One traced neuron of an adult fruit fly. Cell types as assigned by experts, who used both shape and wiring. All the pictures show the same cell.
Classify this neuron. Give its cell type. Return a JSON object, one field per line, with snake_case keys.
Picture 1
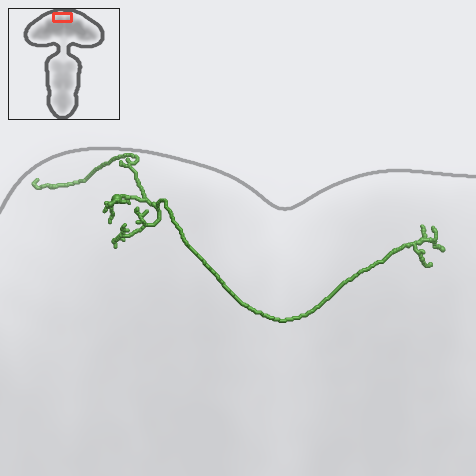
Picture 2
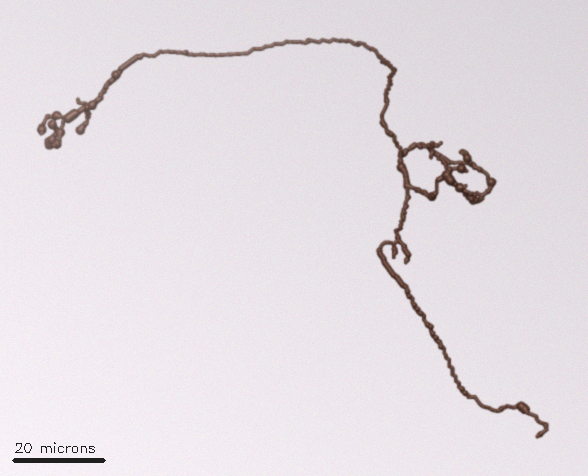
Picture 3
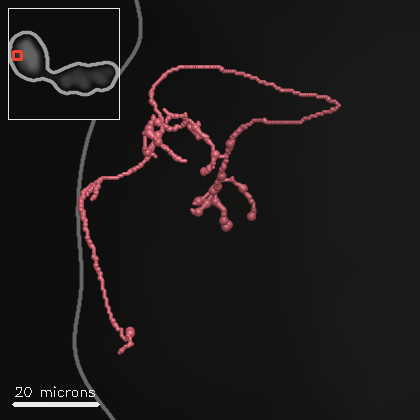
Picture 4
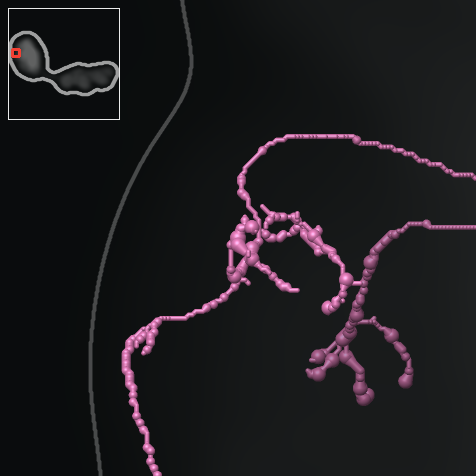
{
 "cell_type": "ORN_DC1"
}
